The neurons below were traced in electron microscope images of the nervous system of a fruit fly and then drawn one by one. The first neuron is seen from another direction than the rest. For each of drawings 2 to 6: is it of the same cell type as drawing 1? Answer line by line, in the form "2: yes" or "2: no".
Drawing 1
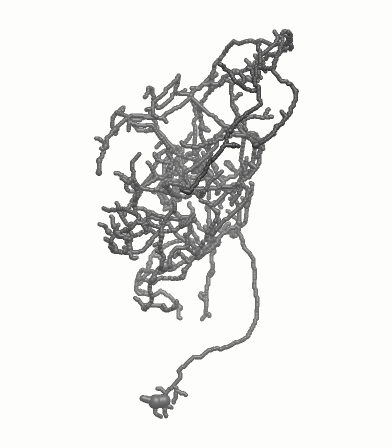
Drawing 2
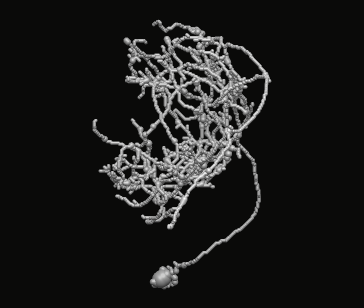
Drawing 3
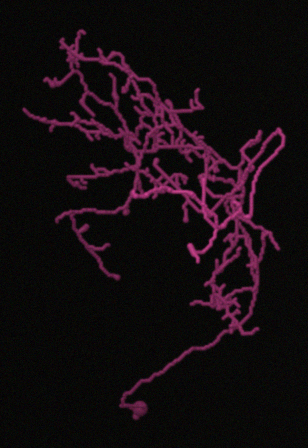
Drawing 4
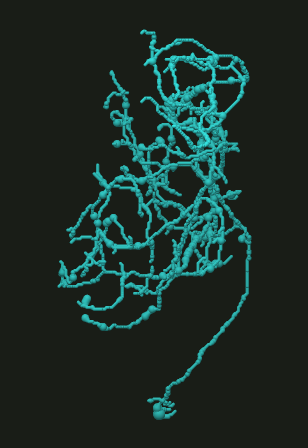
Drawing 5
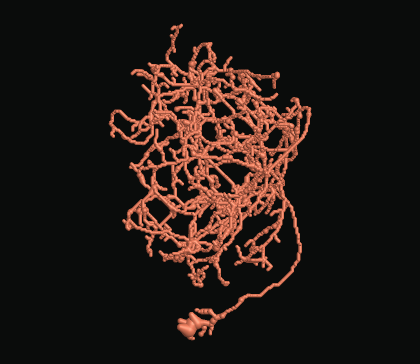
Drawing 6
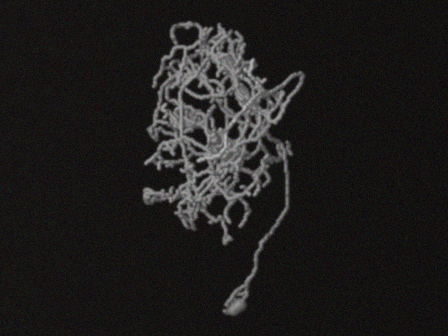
2: yes
3: no
4: yes
5: yes
6: yes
